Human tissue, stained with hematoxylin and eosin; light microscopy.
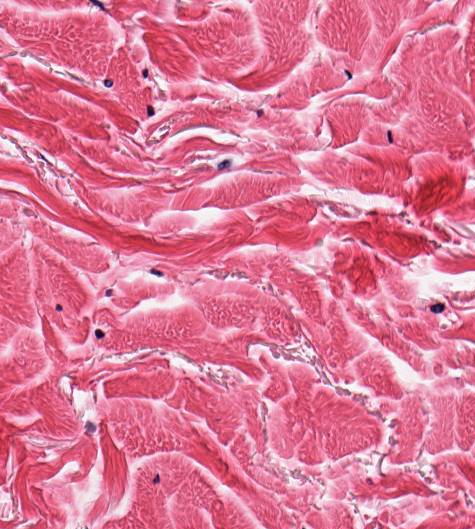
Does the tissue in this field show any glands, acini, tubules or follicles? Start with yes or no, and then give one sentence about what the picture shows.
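No. No epithelium, glands or lumens are present anywhere in the field.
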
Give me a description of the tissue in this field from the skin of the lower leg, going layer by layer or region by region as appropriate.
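What strikes me first is bright pink fibre bundles filling the whole field, running in many different directions. Across the upper middle, one band runs roughly horizontally, following a wavy course. Nuclei are sparse: small, dark purple, scattered singly among the fibres. Within the pink bundles I can make out a fine streaky or fibrillar texture.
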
